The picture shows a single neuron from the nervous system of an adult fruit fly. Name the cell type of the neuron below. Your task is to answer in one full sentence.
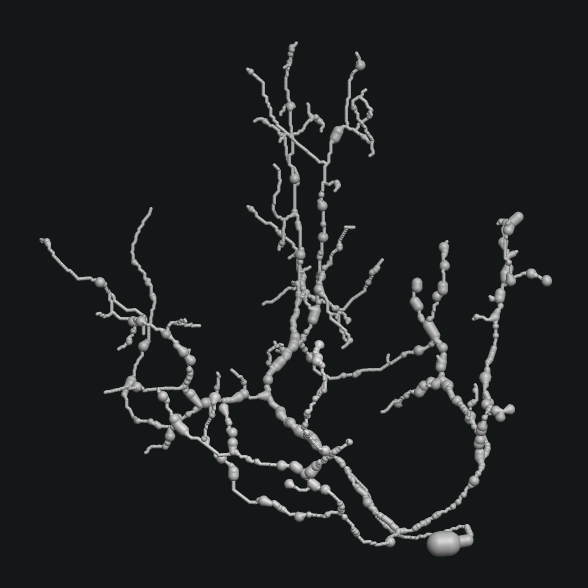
The neuron is categorized under cell type IN01B019_b.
